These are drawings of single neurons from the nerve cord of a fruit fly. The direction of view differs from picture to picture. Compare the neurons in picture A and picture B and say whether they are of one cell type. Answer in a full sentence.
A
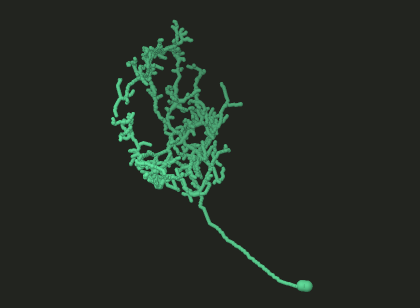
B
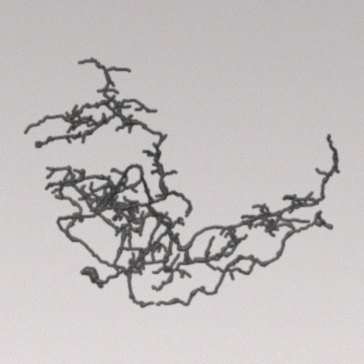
They are of different cell types.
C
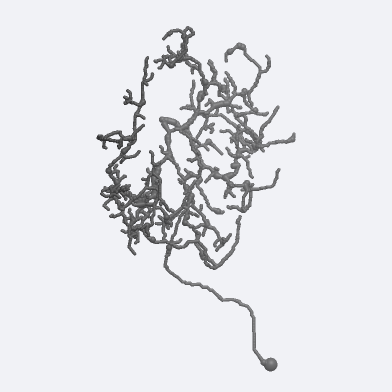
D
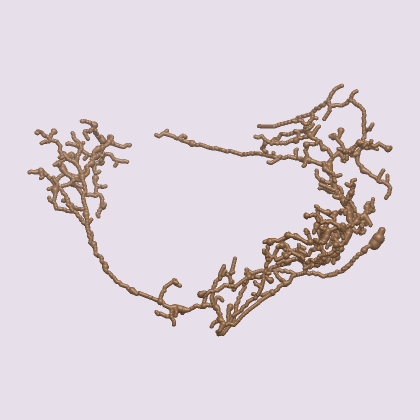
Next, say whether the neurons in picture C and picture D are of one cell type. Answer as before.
They are of different cell types.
